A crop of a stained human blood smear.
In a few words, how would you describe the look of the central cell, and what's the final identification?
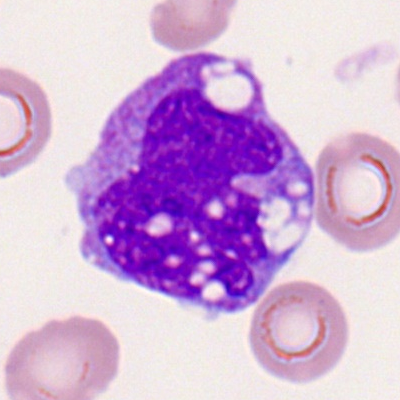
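An irregular outline, rather than a round one, bounds the cell. Most of the cell is taken up by the nucleus, whose border is irregular and indented. Its chromatin stains deep purple. This cell is a monocyte.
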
